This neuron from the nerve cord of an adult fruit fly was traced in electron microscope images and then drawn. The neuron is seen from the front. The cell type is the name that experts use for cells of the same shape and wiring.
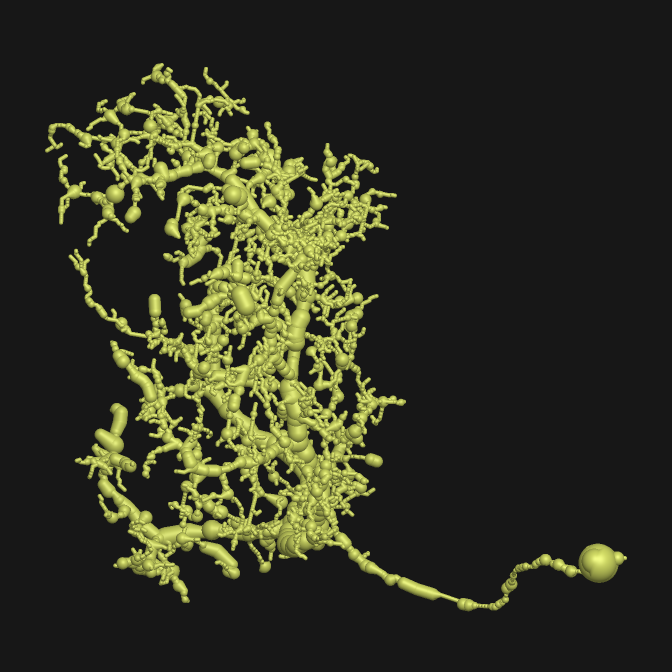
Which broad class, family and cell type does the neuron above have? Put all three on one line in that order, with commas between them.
nerve-cord intrinsic neuron, hemilineage 13B, IN13B006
